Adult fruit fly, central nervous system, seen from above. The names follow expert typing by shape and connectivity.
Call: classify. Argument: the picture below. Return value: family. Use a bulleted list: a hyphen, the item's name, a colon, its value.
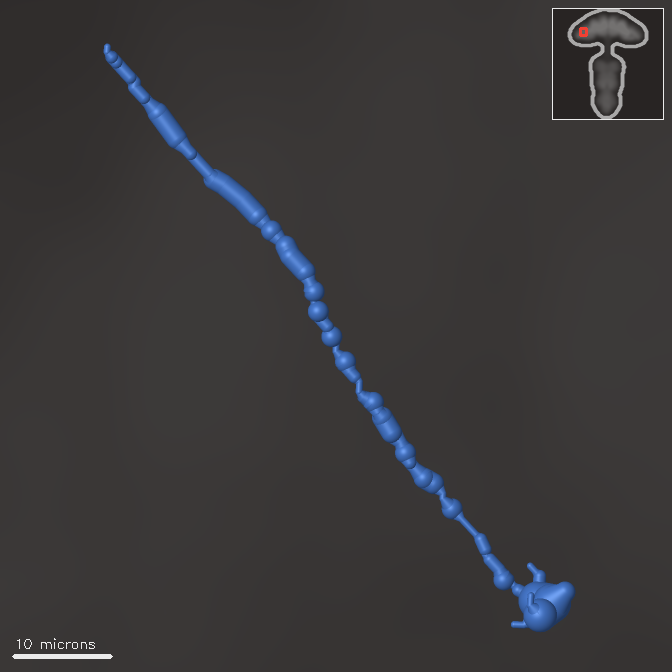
- family: L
